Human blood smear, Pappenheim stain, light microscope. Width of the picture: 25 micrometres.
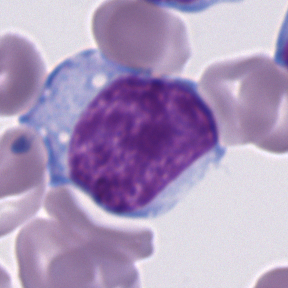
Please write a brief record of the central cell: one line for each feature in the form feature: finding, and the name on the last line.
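Nuclear shape: rounded-oval, no lobes or deep indentations
Cytoplasm: pale blue, widest on the left, a crescent beside the nucleus
Cytoplasmic colour: deeper blue at the margin than near the nucleus
Vacuoles: a few, small and clear, in the left-side cytoplasm
Name: myeloblast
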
